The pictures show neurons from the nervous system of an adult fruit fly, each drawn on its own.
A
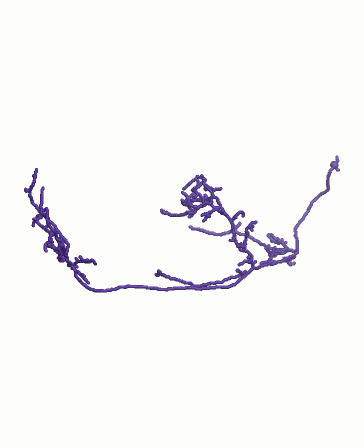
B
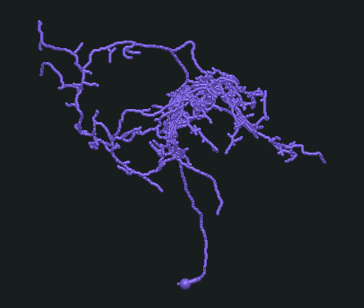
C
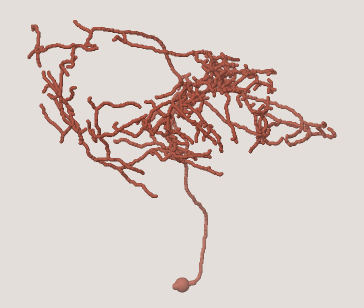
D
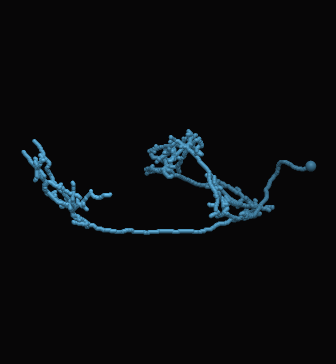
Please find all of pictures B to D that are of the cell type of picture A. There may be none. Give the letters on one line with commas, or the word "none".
D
